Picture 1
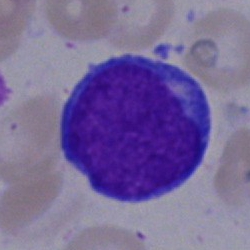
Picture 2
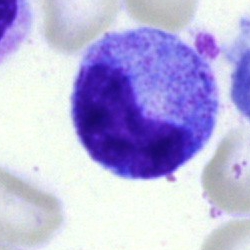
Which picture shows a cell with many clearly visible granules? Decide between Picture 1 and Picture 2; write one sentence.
The cytoplasm of the cell shown in picture 2 carries many visible granules.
